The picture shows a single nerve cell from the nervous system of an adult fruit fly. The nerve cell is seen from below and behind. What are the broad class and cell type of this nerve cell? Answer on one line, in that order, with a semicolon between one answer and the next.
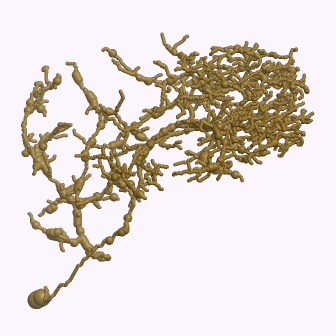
central-brain intrinsic neuron; PVLP079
